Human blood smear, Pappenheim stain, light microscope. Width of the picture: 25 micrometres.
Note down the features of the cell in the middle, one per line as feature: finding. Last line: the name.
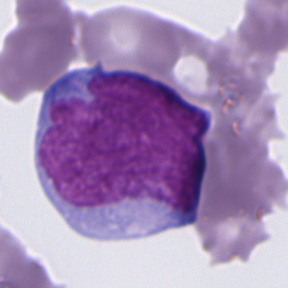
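Nucleus: fills most of the cell, notched at the upper-left edge
Chromatin: purple, finely textured, not in coarse dark clumps
Cytoplasm: stained blue
Right side: nucleus reaching almost to the cell edge
Name: myeloblast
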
